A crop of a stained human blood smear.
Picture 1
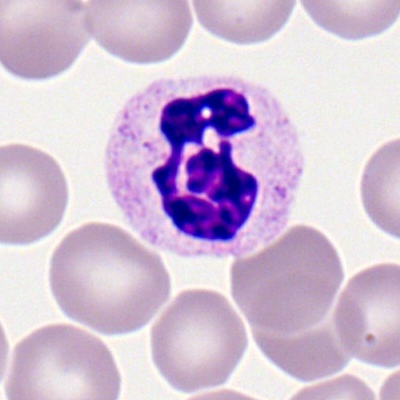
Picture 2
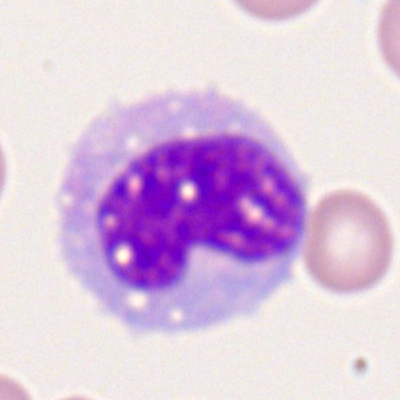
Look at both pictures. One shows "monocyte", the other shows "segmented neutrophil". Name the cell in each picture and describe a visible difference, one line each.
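In picture 1 we see a segmented neutrophil: No vacuoles are seen in the cytoplasm.
In picture 2 we see a monocyte: A few small clear spots lie in the cytoplasm.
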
